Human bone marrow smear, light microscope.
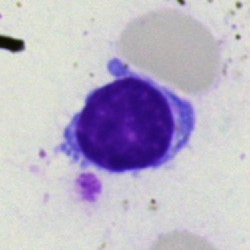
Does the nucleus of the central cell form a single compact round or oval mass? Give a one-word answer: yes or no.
Yes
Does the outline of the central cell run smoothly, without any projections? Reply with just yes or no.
No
